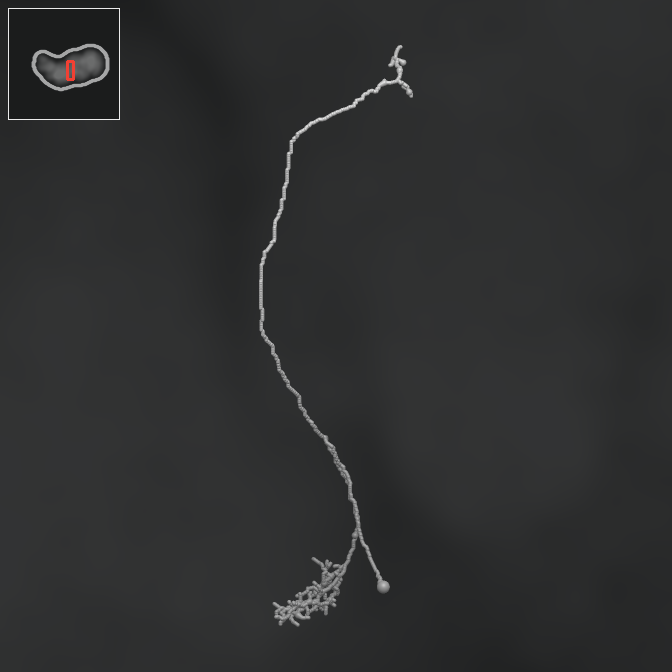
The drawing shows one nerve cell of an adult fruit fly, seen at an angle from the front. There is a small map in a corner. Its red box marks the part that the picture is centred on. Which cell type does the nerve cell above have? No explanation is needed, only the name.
LC30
